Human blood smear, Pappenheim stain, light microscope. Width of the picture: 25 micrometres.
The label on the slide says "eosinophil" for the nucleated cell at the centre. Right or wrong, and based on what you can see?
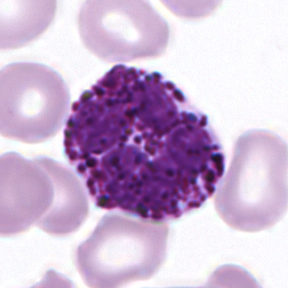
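Start with the outline: roughly round, with a slightly bumpy edge made by granules. Coarse dark purple granules pack the cell densely, and they vary noticeably in size. There are no vacuoles, and the cell is about 14 micrometres across.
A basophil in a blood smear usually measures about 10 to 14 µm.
That size sits inside this range.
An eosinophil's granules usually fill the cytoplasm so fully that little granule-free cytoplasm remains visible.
Dense packing alone could therefore suit either name. Putting it together, this is a basophil rather than an eosinophil.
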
